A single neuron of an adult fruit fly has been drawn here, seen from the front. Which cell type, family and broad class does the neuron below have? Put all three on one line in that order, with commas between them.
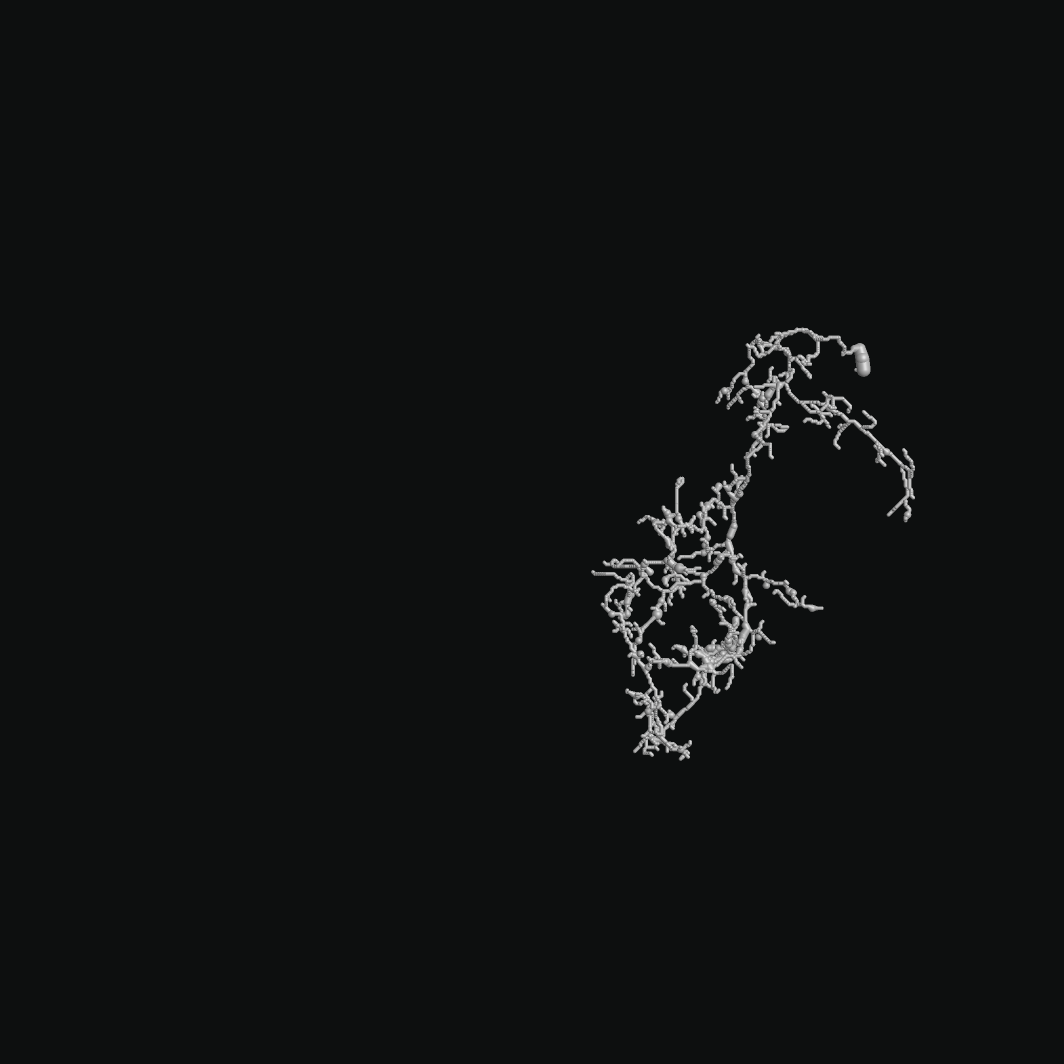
IN19A074, hemilineage 19A, nerve-cord intrinsic neuron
